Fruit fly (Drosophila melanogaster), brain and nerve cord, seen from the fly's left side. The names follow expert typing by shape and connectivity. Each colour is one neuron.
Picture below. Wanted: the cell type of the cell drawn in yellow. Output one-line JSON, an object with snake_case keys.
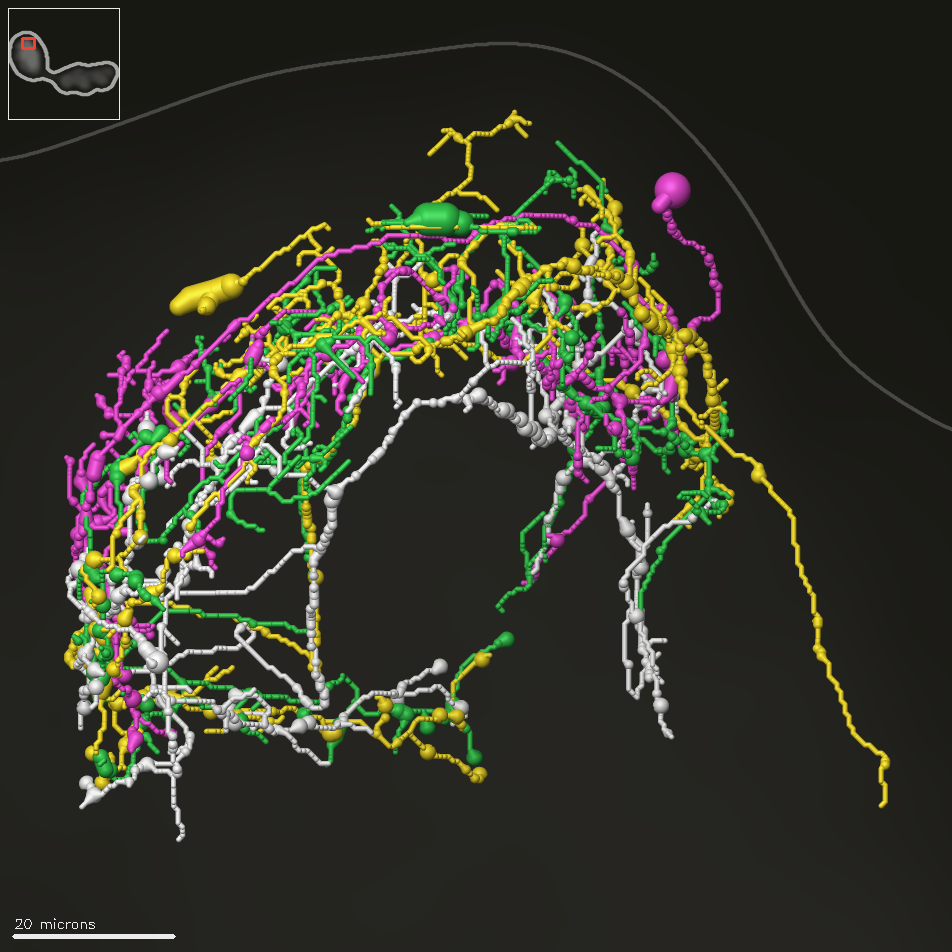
{"cell_type": "CB3603"}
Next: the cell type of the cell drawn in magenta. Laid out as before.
{"cell_type": "SLP311"}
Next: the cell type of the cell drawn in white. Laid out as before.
{"cell_type": "CB4158"}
